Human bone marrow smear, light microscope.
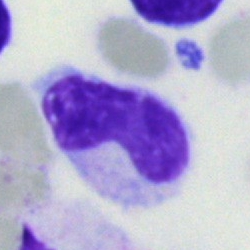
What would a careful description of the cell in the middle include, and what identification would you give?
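Looking first at the nucleus, I see a thick curved band bent like a kidney, its indented side facing downward. I can make out no nucleoli in it. Pale greyish-lilac cytoplasm fills the indentation beneath the nucleus. Smooth and roughly oval, the outline shows no surface projections. So this is a band neutrophil.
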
